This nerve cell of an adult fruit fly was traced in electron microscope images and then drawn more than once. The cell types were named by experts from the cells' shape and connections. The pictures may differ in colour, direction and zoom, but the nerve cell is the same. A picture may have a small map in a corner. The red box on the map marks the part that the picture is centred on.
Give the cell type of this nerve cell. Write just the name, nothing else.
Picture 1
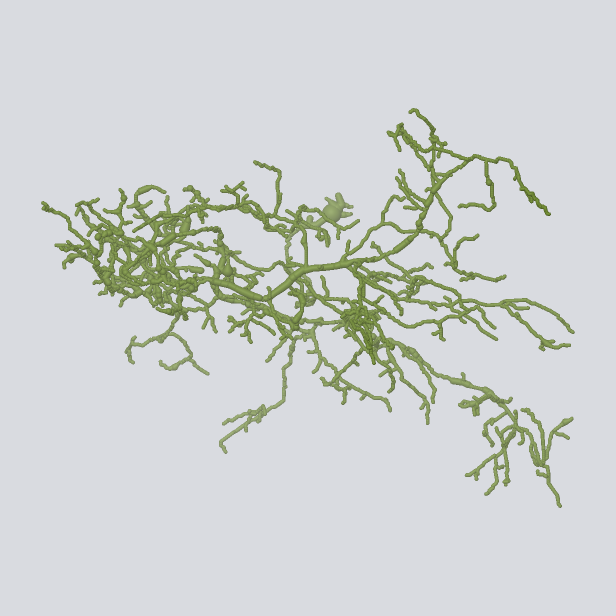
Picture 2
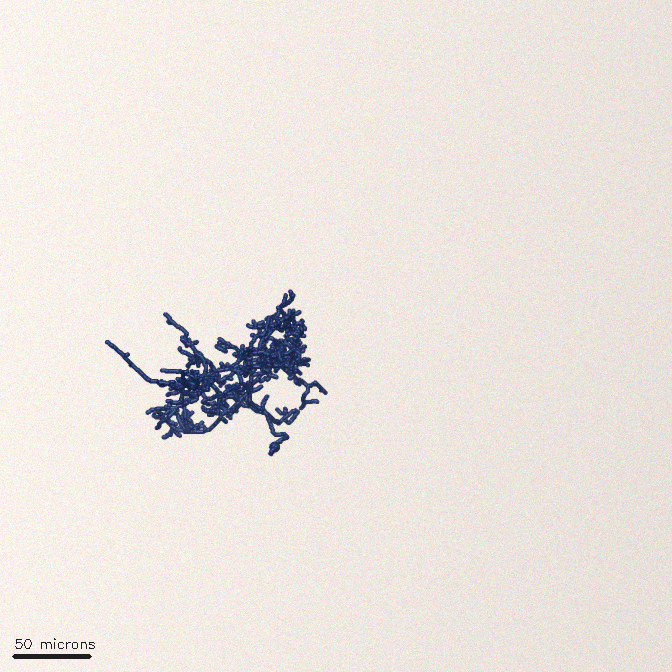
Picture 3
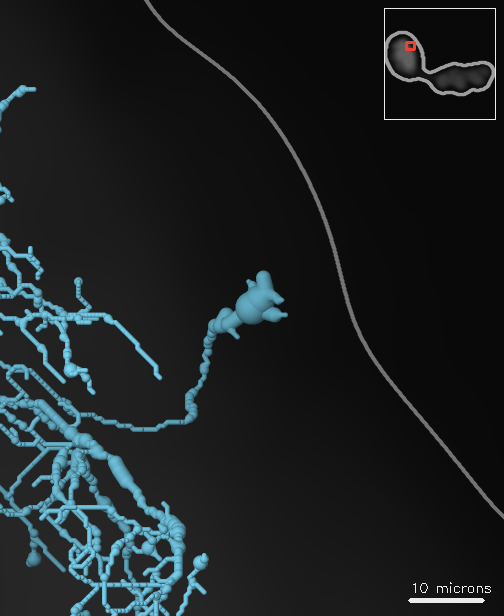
SMP388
